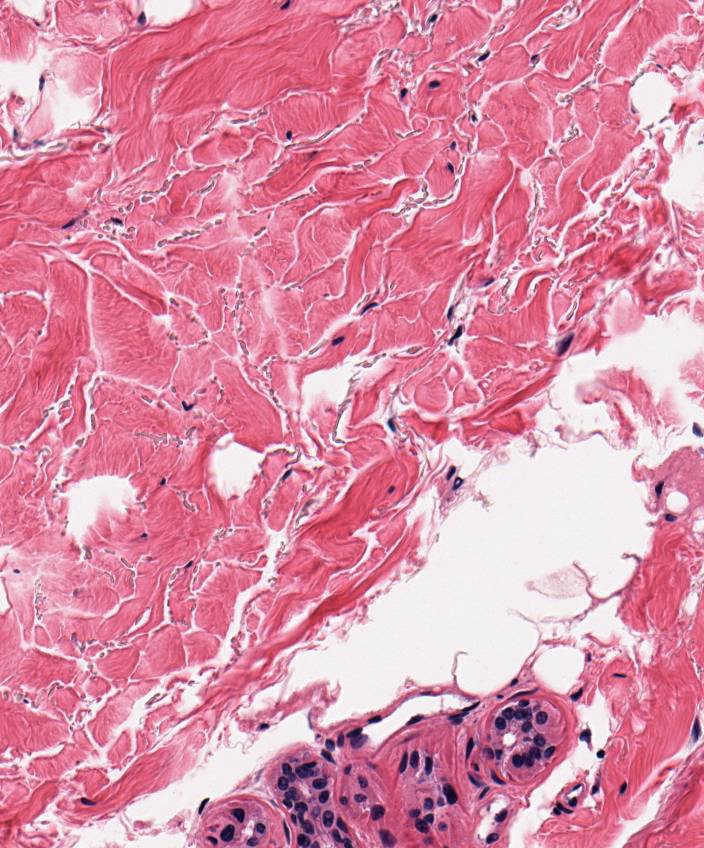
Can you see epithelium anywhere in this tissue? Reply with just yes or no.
Yes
